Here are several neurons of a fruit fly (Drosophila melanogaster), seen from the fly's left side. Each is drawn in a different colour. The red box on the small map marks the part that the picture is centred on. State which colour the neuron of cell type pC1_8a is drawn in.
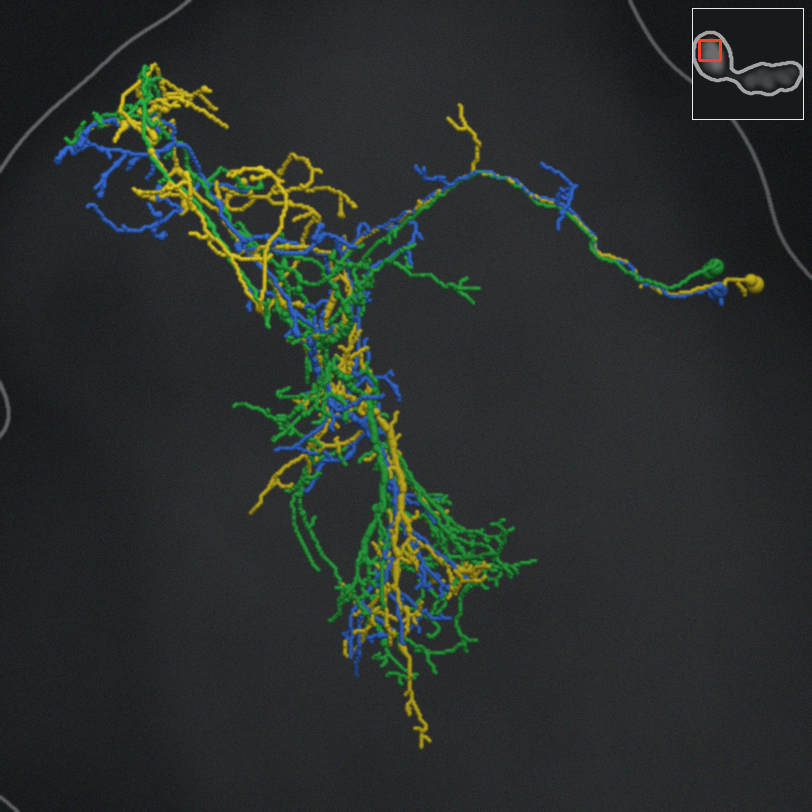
blue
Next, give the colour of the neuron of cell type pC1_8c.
yellow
